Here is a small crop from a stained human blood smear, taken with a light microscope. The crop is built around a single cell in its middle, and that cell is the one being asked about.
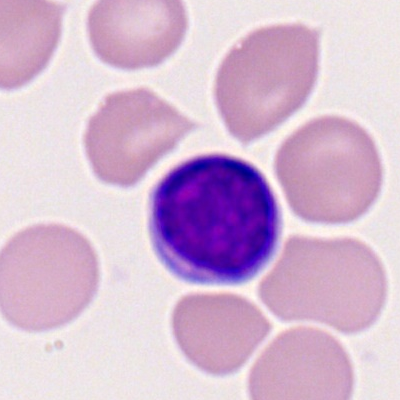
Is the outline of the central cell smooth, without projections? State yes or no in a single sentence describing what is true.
Yes, the cell has an outline that is smooth instead of rough.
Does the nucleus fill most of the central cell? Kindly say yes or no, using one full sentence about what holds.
Yes, its cytoplasm amounts to no more than a narrow rim.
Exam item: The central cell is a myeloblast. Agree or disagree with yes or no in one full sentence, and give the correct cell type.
No, in this crop the middle cell is a lymphocyte, not a myeloblast.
